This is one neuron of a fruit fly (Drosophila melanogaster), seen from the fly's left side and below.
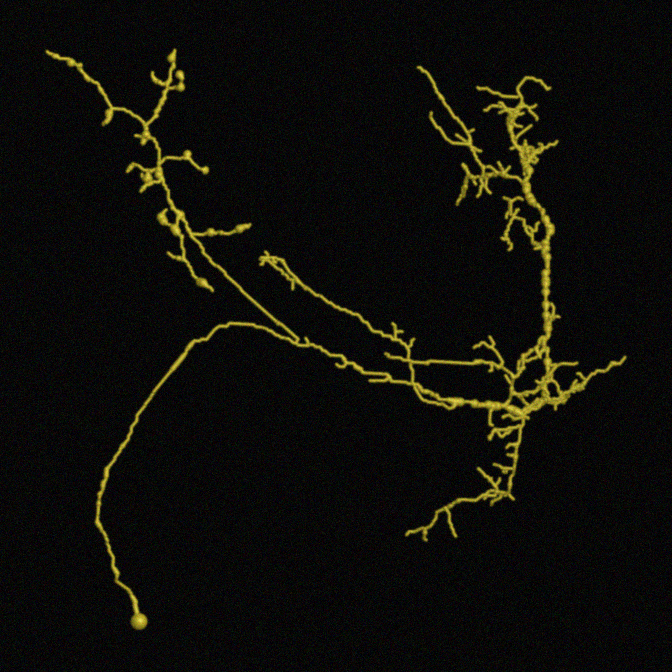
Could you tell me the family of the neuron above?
hemilineage LALa1_posterior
